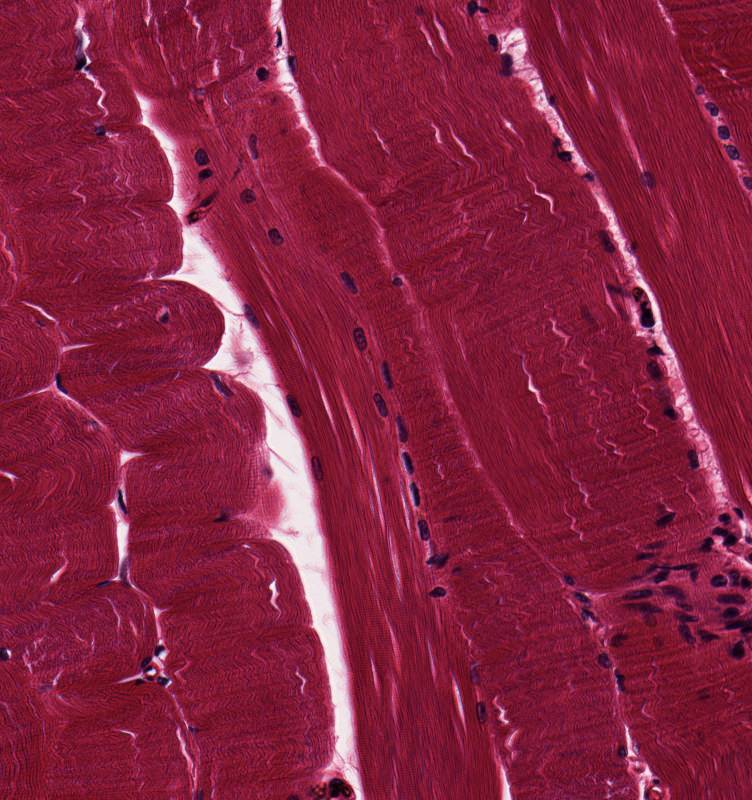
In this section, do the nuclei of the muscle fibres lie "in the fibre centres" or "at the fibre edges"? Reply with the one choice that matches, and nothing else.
At the fibre edges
